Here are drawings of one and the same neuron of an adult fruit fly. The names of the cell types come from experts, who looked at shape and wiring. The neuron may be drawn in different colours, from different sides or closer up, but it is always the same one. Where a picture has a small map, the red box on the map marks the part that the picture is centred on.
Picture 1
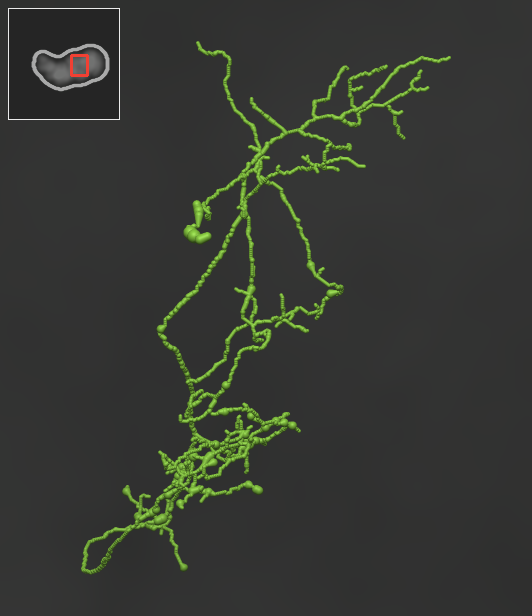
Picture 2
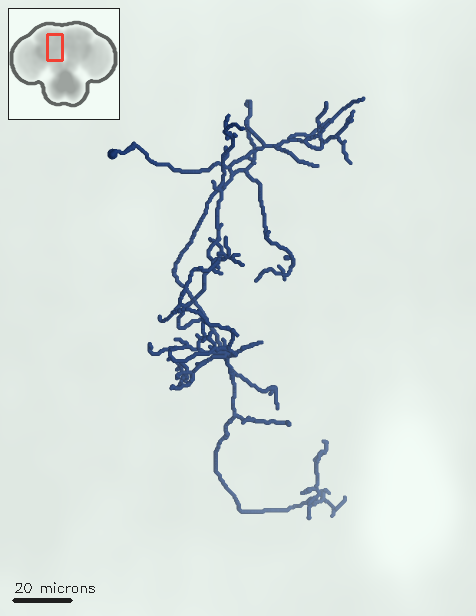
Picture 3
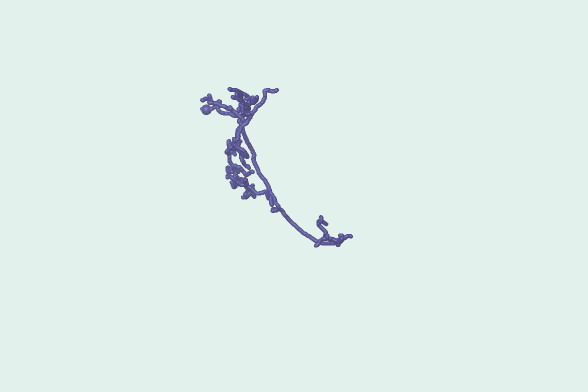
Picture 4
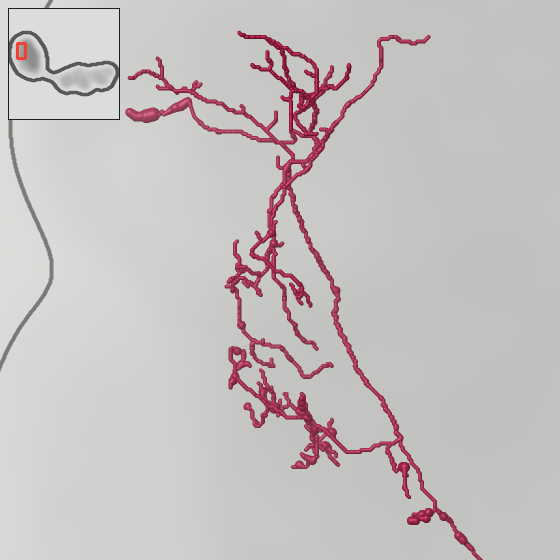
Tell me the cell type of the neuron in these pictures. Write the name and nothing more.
LAL024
